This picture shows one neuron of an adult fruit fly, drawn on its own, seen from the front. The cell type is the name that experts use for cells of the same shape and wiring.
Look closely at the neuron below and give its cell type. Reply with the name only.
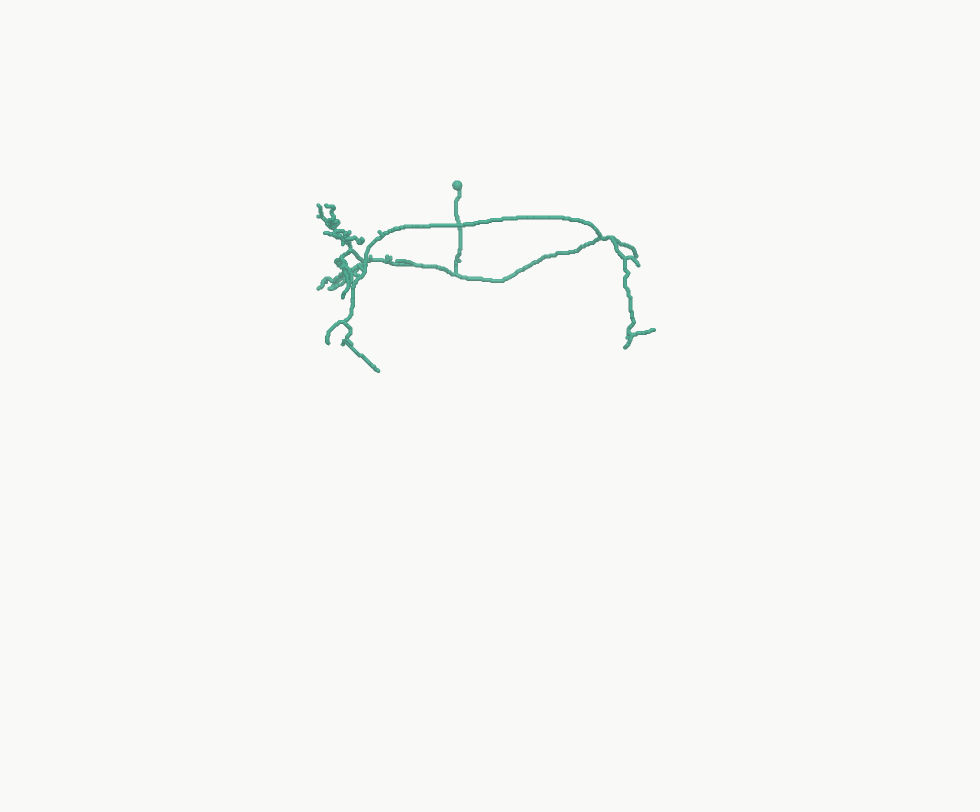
CB4070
